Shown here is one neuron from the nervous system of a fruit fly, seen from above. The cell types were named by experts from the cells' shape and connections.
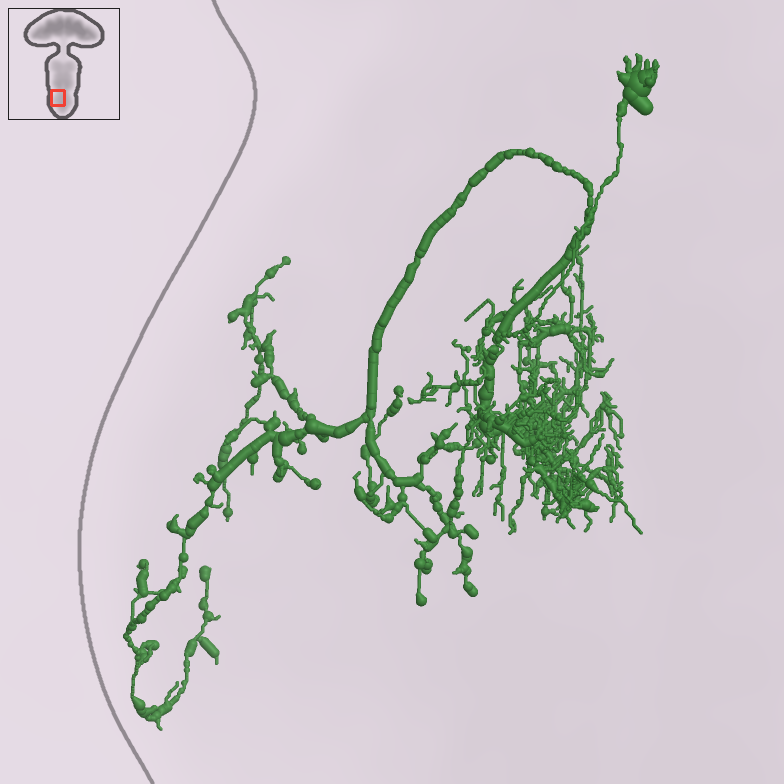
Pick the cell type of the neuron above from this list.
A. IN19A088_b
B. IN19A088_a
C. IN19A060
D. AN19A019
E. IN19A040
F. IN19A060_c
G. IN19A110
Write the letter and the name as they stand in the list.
E. IN19A040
